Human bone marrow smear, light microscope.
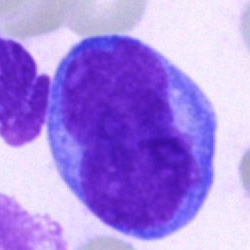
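Blast here, with a nucleus that fills most of the cell and a notch on its right side giving it a folded look. The cytoplasm is blue, going paler beside that notch on the right.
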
